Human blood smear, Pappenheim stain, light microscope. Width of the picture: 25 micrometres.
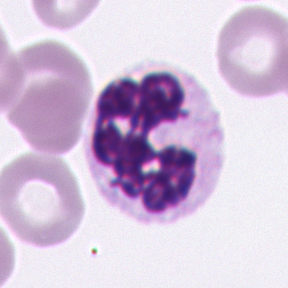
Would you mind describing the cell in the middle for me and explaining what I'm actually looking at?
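Looking first at the outline, I see it is round and smooth. Now the nucleus: it is split into several separate lobes, and thin strands join some of them. The chromatin there is dark purple and coarsely clumped. I'd call this a segmented neutrophil.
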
